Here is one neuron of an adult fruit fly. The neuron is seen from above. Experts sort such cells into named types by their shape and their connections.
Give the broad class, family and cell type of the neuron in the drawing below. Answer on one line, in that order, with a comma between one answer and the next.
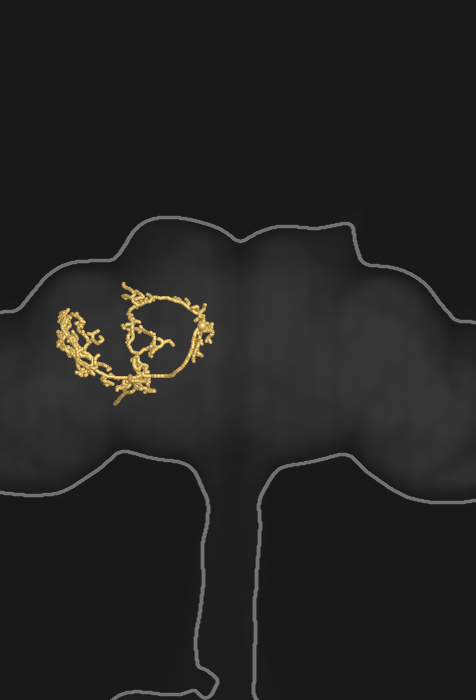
central-brain intrinsic neuron, hemilineage SMPpd1, SLP392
